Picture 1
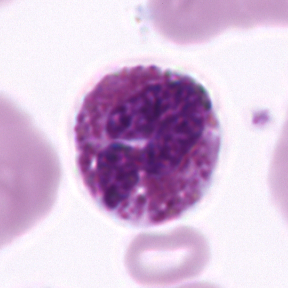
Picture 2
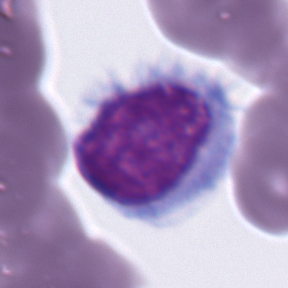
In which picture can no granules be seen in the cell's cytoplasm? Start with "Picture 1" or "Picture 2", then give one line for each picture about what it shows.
Picture 2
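What picture 1 shows: Coarse granules fill the whole cell.
What picture 2 shows: No granules are visible in the cytoplasm.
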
